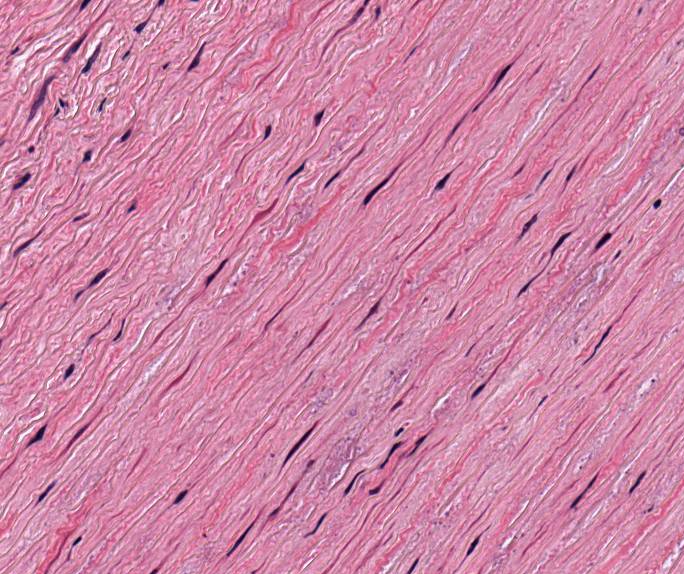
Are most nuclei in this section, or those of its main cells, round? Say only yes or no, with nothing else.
No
